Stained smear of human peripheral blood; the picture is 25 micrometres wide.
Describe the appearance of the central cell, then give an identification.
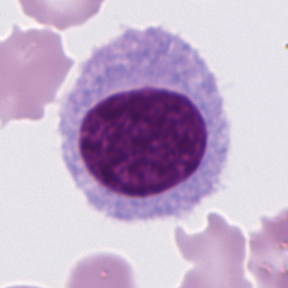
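You've got an oval nucleus here, about 11 by 9 micrometres, with a smooth contour and no indentation. Its chromatin is dark purple and clumped into coarse patches. The cytoplasm forms a wide rim all around the nucleus, pale greyish blue with a mottled texture. It's a hairy cell.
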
